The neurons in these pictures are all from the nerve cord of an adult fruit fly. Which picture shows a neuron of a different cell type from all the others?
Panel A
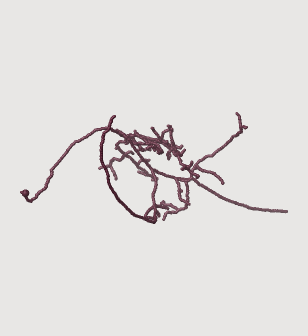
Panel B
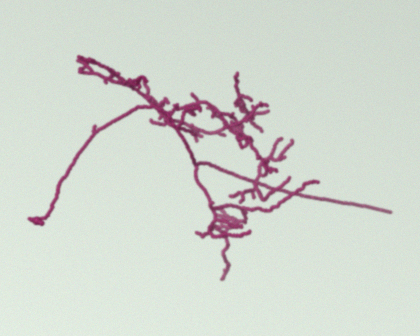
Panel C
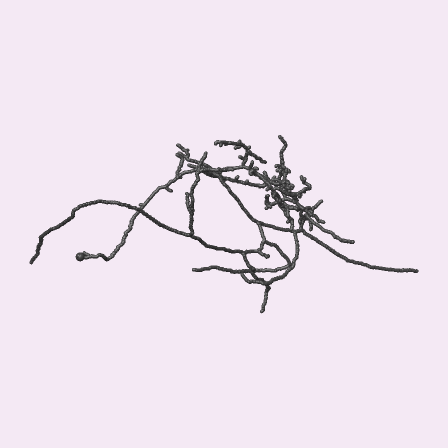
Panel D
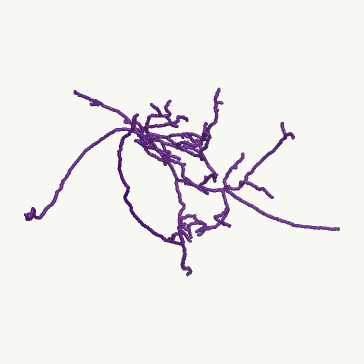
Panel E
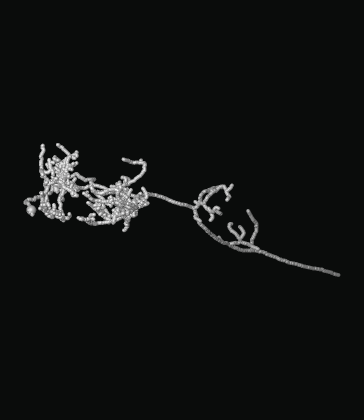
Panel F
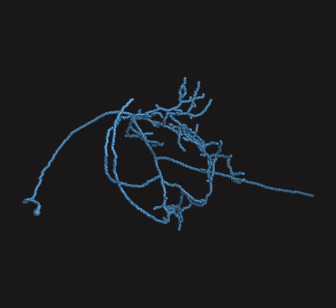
E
